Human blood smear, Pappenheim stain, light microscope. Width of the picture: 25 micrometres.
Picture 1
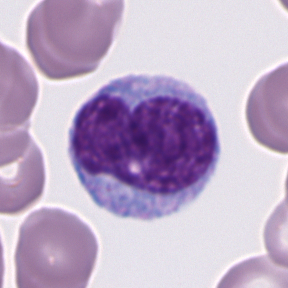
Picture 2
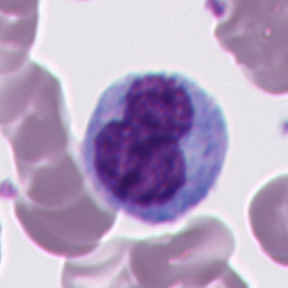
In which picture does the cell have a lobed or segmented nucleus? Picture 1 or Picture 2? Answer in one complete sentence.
A lobed nucleus is found in the cell of picture 2.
